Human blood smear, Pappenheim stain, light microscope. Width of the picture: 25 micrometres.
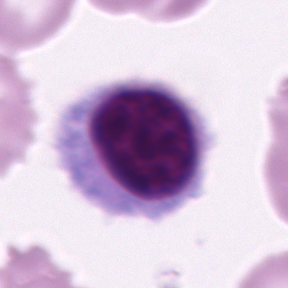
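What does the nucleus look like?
Oval, about 10 by 9 micrometres, with no indentation or lobes, and its chromatin is dark purple and coarsely clumped.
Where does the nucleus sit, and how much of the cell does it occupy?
Off-centre toward the right, filling about 60% of the cell's area; the widest band of cytoplasm lies on the left.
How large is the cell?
About 13 micrometres across.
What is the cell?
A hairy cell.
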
